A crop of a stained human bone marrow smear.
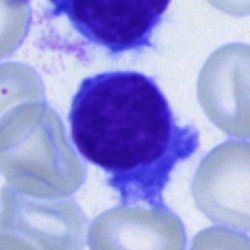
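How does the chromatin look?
Dark purple, dense throughout the nucleus.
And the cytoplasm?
Scant and deep blue; the nucleus fills most of the cell.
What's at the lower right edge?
Irregular, blunt cytoplasmic protrusions.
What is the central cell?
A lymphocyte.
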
